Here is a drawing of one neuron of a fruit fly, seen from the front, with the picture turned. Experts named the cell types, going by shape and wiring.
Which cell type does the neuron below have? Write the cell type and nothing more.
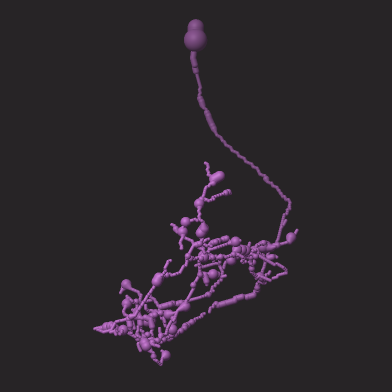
CB2584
